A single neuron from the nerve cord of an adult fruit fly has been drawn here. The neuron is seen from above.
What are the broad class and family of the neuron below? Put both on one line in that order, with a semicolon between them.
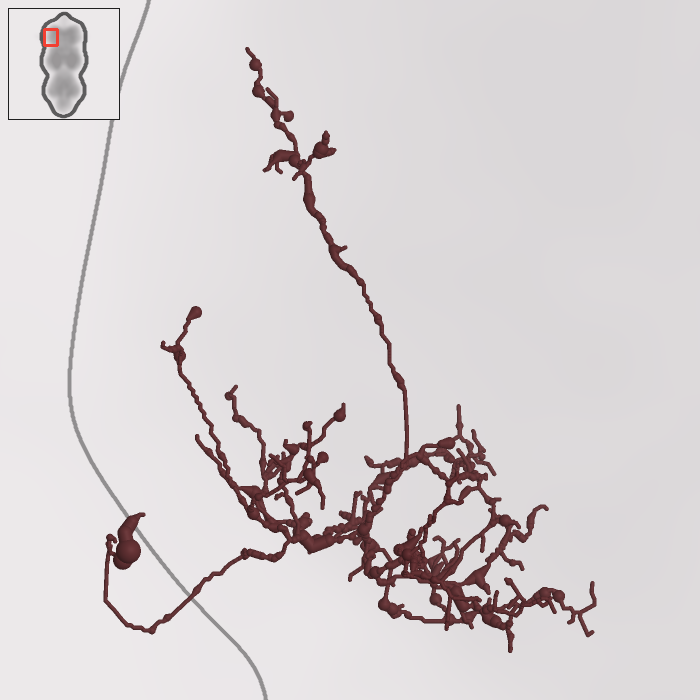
nerve-cord intrinsic neuron; hemilineage 21A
